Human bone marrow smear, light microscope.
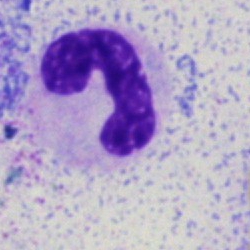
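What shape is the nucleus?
A single curved band bent into a C or horseshoe, its hollow opening toward the lower left.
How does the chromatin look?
Dense and coarsely clumped.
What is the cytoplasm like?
Abundant and pale pinkish-lilac.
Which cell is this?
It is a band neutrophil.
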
